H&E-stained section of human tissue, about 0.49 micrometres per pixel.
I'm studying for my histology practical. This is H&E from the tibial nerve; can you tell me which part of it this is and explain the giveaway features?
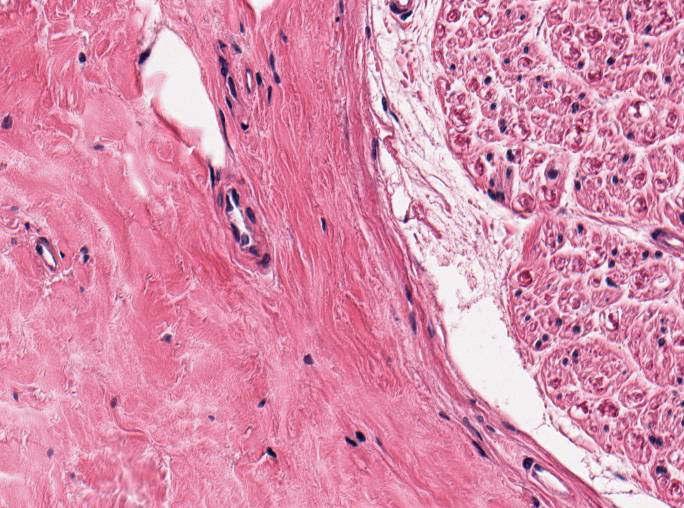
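Epineurium is shown. Its collagen is dense, holding only sparse, small, dark, elongated fibroblast nuclei.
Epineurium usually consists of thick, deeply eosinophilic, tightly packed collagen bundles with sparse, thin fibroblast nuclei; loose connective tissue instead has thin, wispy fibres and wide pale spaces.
In the central band the wavy bundles run mainly from top to bottom, slanting toward the lower right. Small thin-walled blood vessels with open lumens lie in the upper centre and at the left edge of the dense tissue.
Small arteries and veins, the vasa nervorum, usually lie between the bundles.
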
